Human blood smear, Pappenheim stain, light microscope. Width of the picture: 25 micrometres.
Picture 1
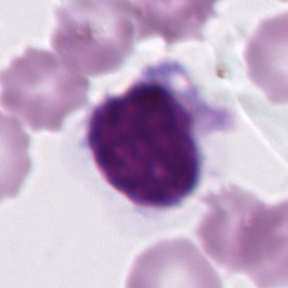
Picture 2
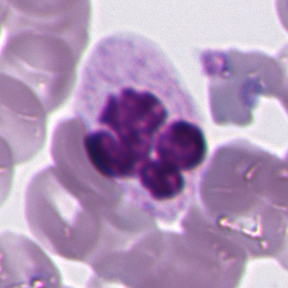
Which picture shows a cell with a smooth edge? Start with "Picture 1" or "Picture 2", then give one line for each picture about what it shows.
Picture 2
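In picture 1: The cytoplasmic edge toward the upper right is irregular and frayed.
In picture 2: The cell outline is a smooth oval, taller than it is wide.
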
